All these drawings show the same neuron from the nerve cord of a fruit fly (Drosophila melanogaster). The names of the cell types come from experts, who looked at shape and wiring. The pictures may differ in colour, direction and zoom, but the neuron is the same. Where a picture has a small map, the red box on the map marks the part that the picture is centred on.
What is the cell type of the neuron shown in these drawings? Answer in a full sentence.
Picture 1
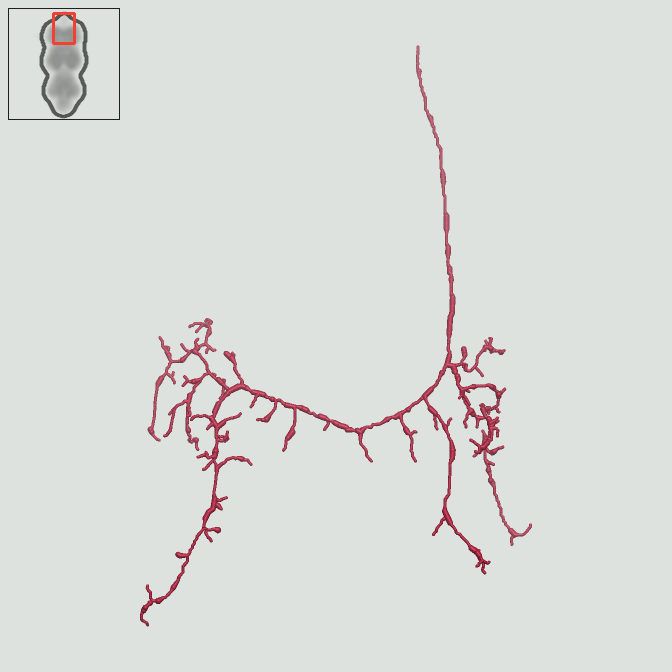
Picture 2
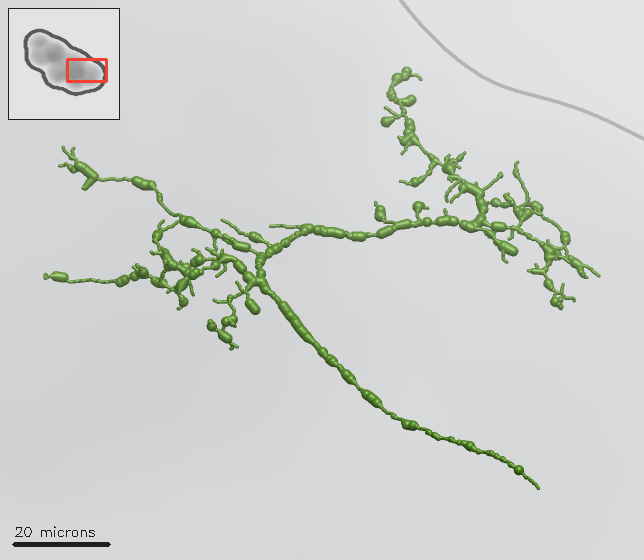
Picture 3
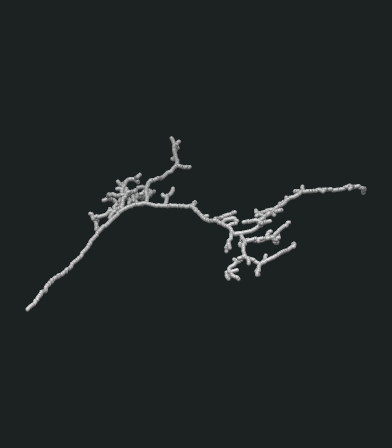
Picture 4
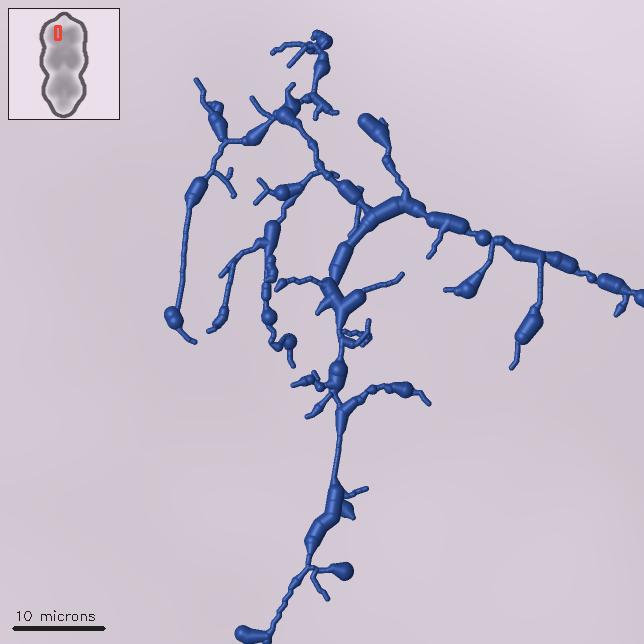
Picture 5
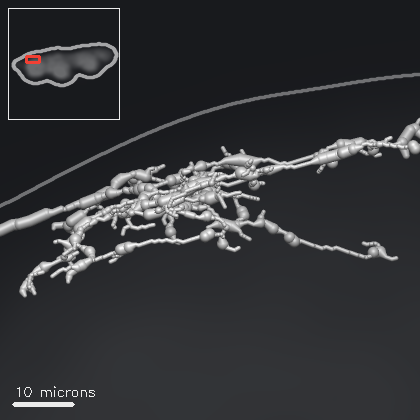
The cell type is DNge143.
